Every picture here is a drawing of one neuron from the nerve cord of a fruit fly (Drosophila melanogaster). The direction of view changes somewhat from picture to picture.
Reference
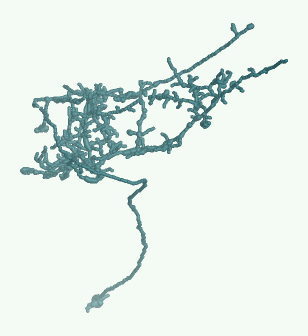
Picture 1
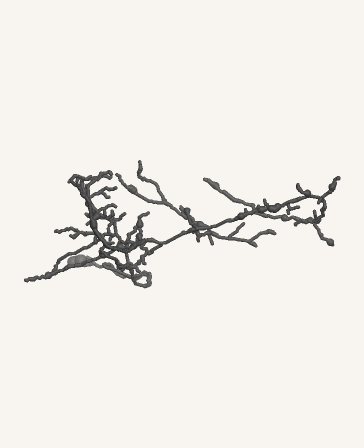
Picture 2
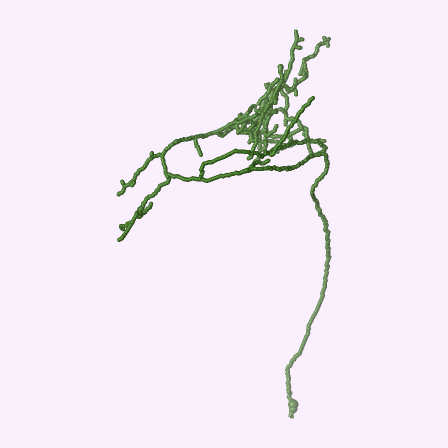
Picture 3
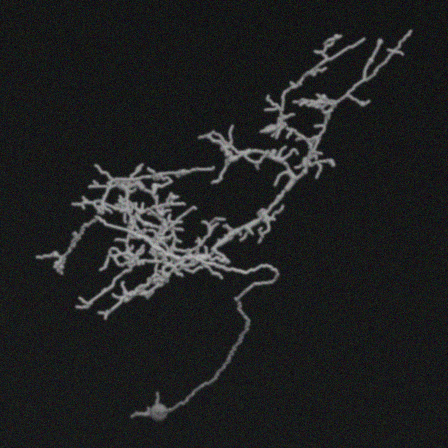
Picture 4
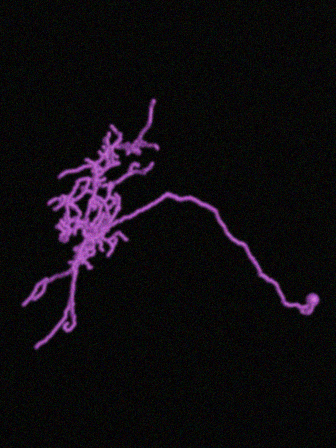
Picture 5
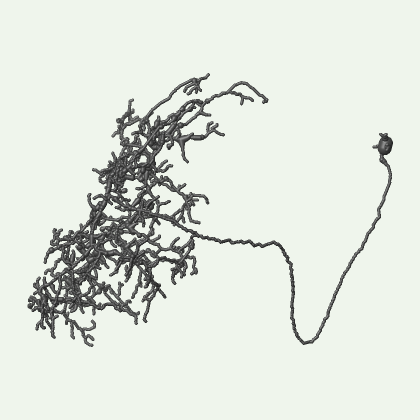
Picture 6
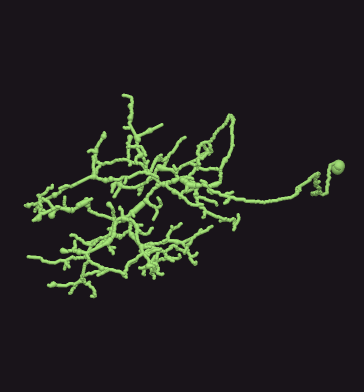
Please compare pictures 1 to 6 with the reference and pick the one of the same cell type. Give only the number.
3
